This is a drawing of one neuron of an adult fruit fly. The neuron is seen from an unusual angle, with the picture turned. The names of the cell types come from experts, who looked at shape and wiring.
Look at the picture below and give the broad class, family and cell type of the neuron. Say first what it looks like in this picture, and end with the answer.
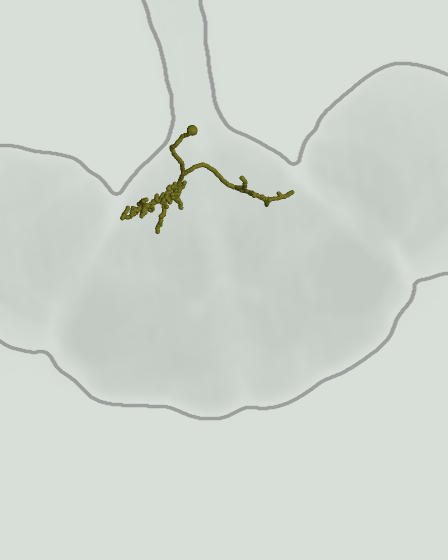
It lies in the brain. The cell body can be seen at the top of the picture. This is a central-brain intrinsic neuron. The family is hemilineage LB3. It is of cell type CB1786_a.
